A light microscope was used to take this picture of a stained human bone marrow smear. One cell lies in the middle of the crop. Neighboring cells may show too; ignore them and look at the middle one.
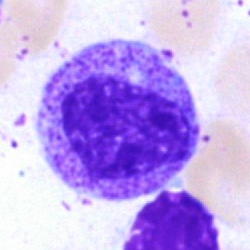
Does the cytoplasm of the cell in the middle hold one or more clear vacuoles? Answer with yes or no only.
No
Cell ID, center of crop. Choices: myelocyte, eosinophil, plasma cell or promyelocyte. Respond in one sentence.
The cell of interest, located centrally, is a myelocyte.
